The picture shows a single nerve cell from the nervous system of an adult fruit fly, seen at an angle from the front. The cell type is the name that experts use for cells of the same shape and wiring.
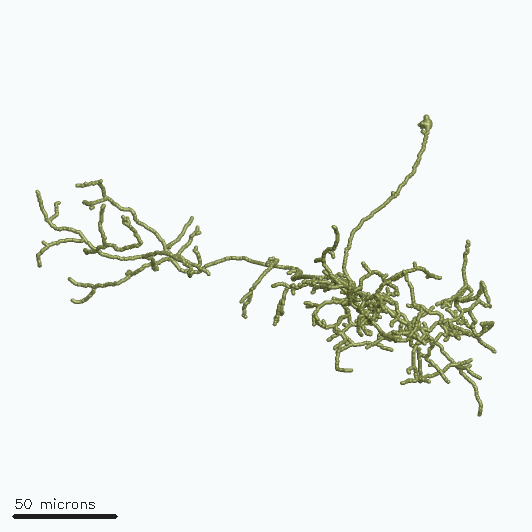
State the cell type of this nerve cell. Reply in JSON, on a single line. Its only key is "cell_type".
{"cell_type": "PLP301m"}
